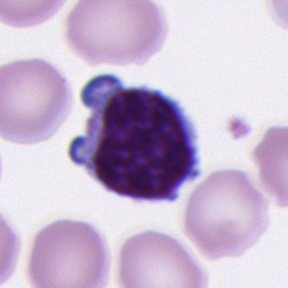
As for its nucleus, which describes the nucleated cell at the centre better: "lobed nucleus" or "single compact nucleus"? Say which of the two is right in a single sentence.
Round, oval or kidney-shaped, the nucleus of this cell is one compact undivided mass.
